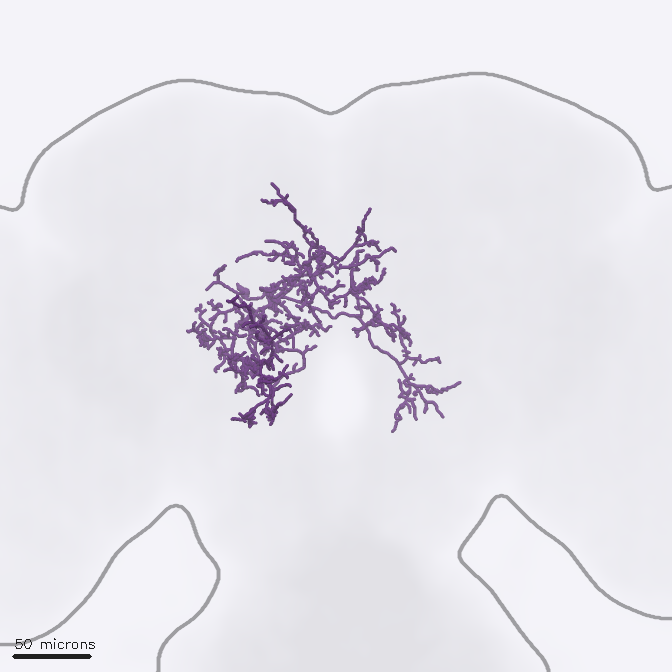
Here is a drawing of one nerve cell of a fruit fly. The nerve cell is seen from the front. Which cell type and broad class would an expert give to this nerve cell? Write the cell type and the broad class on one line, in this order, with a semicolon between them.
PS300; central-brain intrinsic neuron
